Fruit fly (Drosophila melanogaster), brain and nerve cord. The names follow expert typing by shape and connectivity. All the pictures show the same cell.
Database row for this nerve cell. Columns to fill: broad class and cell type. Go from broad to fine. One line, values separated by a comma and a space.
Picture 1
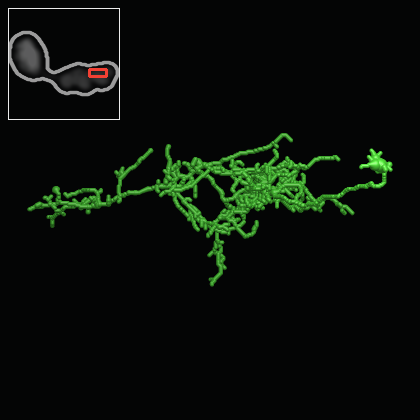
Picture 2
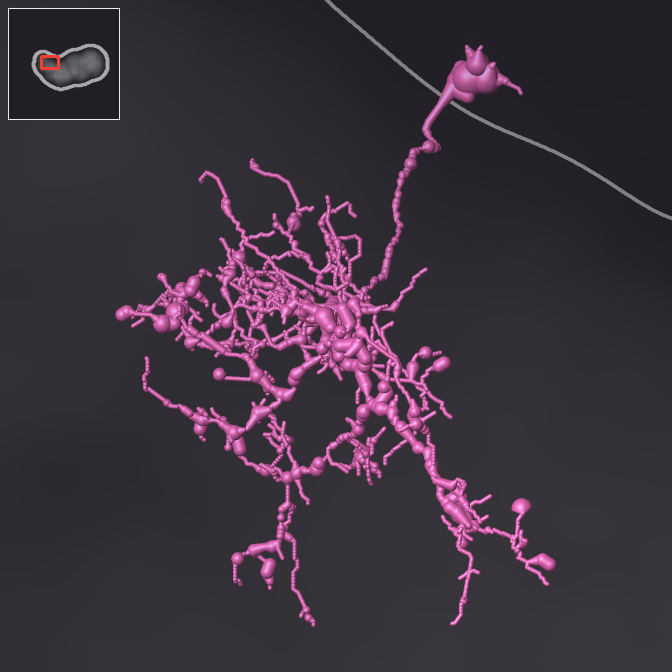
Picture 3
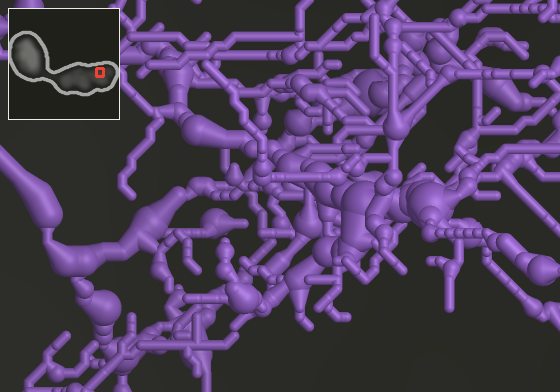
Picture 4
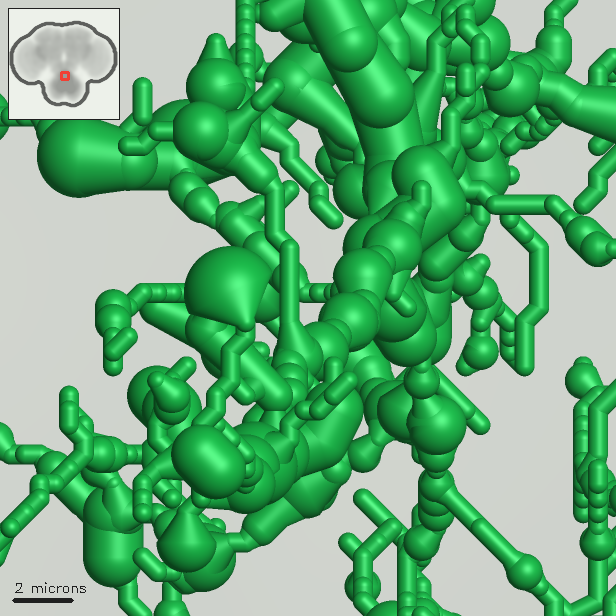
nerve-cord intrinsic neuron, INXXX335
